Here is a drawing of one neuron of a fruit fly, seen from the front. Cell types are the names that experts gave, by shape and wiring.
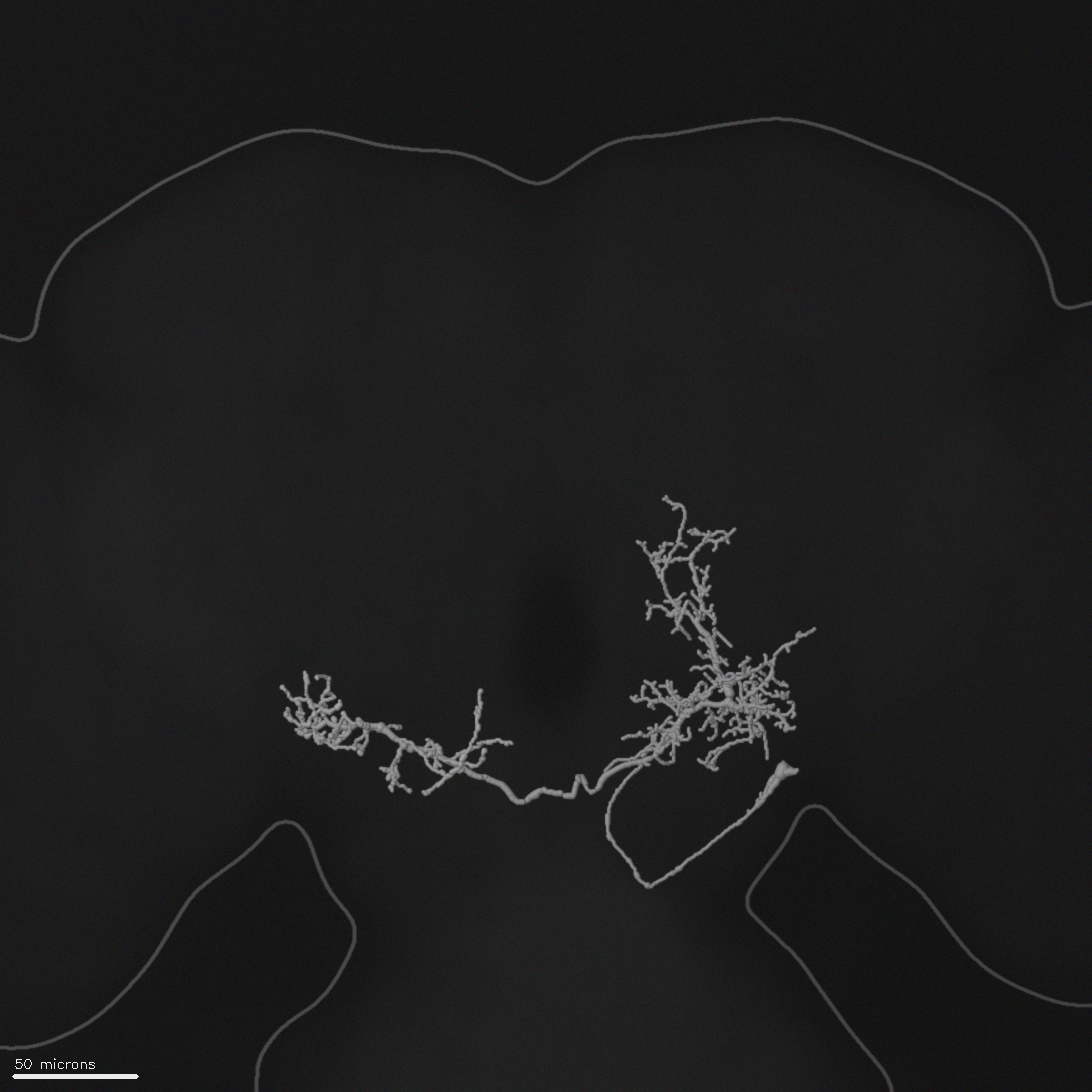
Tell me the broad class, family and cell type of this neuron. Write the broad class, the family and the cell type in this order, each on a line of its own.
central-brain intrinsic neuron
hemilineage LB3
CB0228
